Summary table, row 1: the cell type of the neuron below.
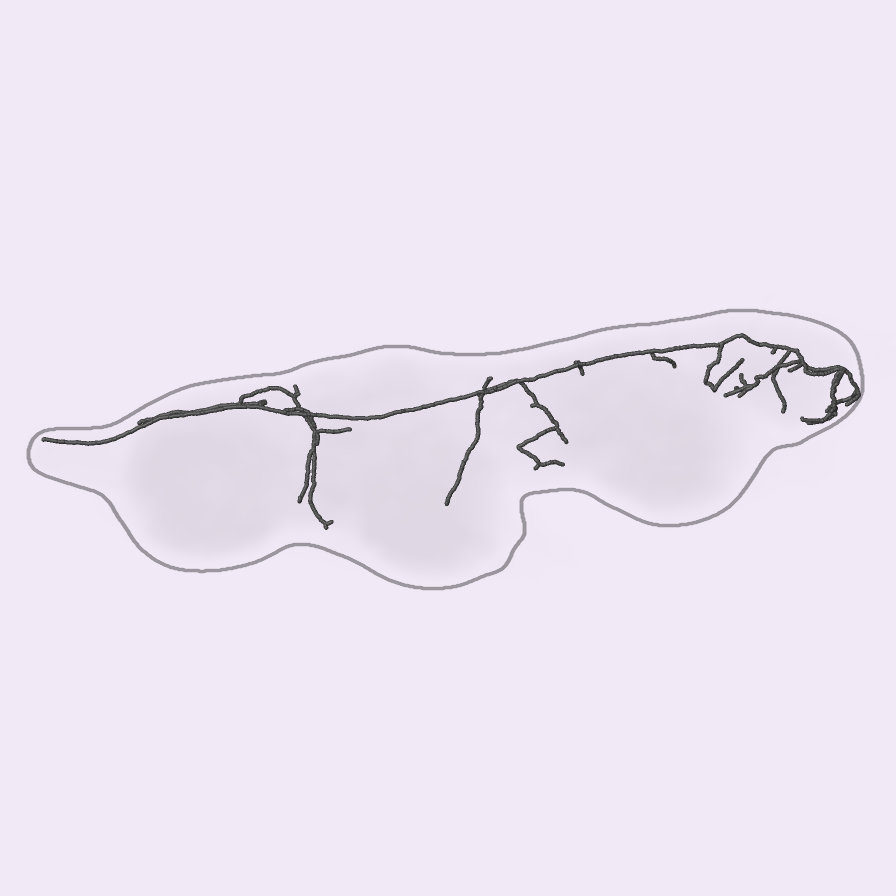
DNg33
